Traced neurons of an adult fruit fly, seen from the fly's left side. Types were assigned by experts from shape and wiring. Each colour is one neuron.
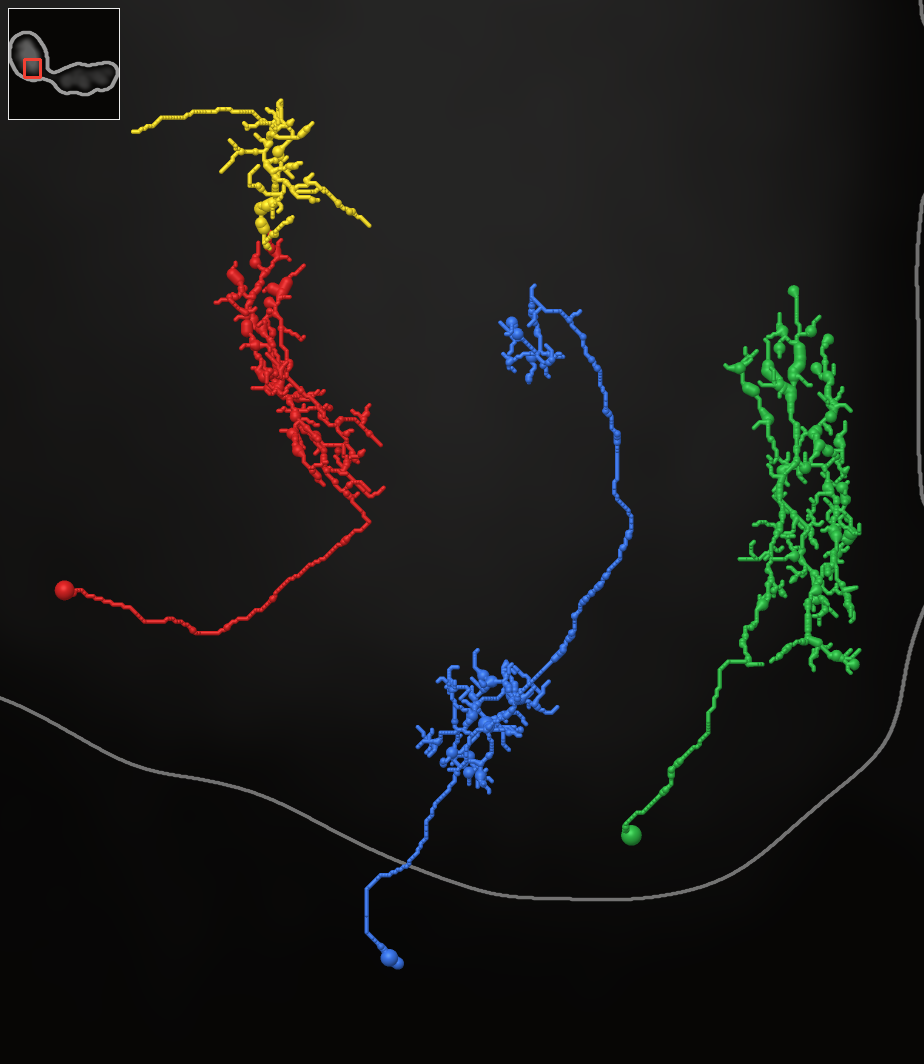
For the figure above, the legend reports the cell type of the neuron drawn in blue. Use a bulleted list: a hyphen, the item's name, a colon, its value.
- cell type: Tm39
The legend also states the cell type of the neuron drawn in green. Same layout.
- cell type: Cm9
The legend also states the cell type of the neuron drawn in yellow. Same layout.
- cell type: Cm2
